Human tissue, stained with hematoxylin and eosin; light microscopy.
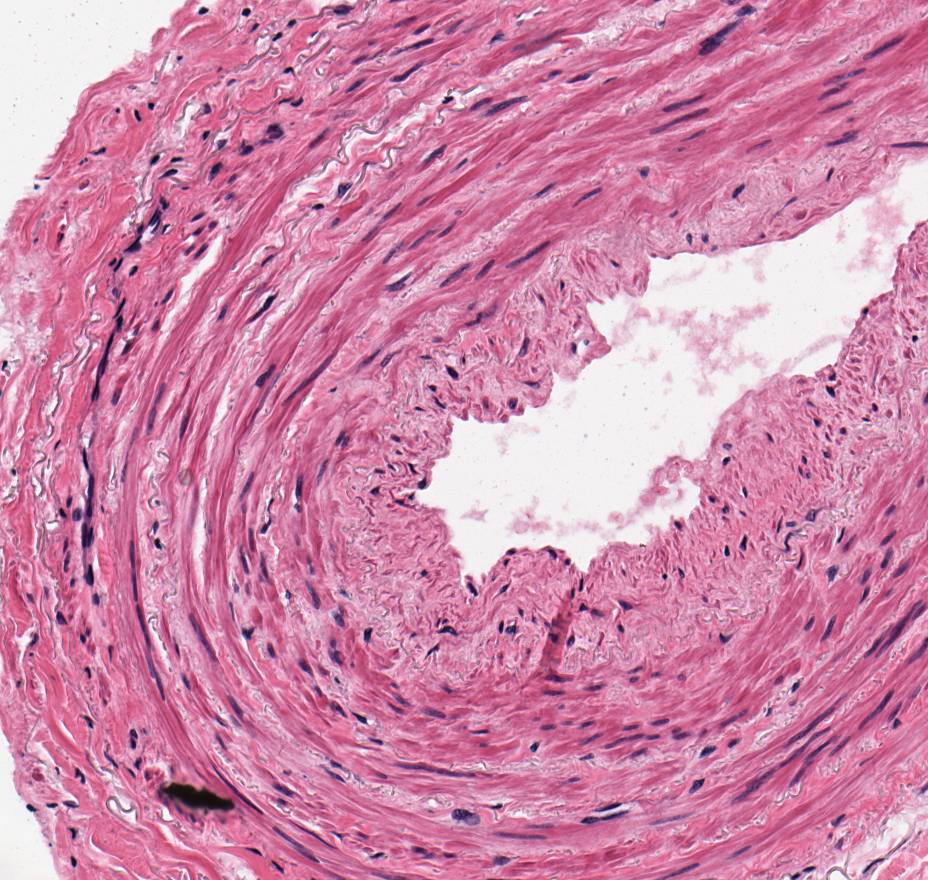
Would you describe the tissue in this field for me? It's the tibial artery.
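The lumen is largely empty, containing only sparse, pale pink, wispy material. The surface bordering it is irregular, scalloped into small folds. In the middle of the wall, smooth muscle cells form concentric layers parallel to the lumen. Most wall nuclei are dark, elongated and spindle-shaped.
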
